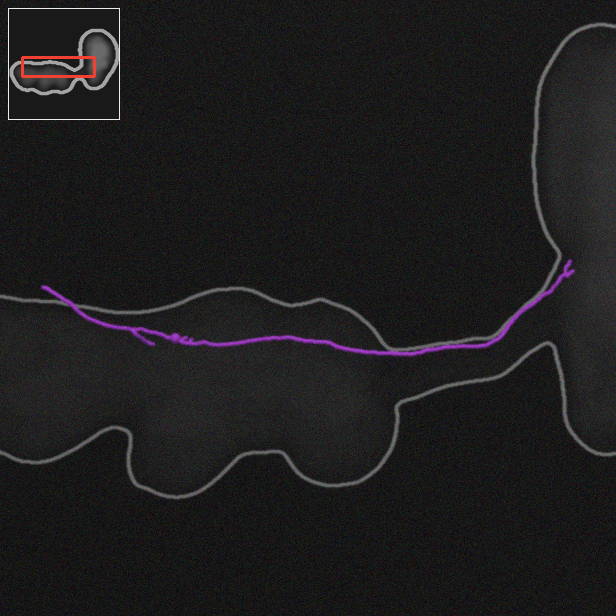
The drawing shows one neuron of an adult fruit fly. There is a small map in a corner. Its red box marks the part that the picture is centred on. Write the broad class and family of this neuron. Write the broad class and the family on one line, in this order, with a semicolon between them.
sensory neuron ascending to the brain; class mechanosensory proprioceptive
